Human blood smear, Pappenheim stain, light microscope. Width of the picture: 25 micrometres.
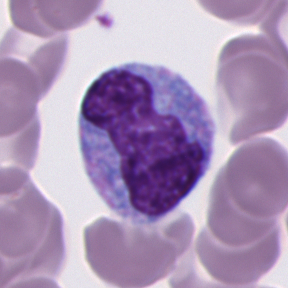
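Monocyte, the cell in the middle of this blood smear. Its outline looks oval, a little taller than it is wide, at about 14 by 12 micrometres, and the surface seems smooth, without projections. The nucleus takes up about 60% of the cell's area. The cytoplasm, pale greyish blue, holds fine, dust-like pinkish-purple granules.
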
